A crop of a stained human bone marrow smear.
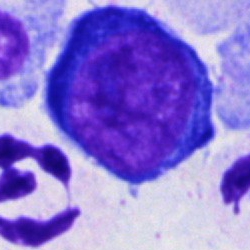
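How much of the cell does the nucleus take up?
Most of it.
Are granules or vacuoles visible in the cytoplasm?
Neither granules nor vacuoles are visible.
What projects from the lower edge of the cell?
A small bleb.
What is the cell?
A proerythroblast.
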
